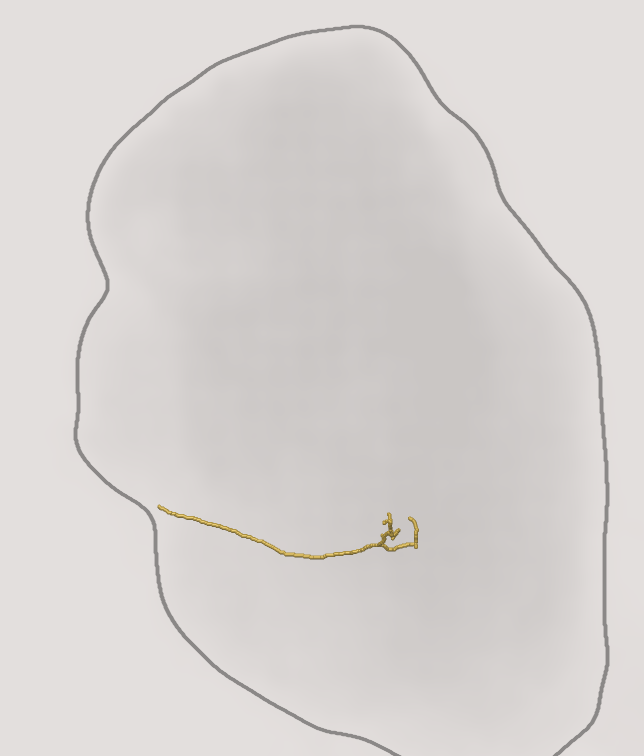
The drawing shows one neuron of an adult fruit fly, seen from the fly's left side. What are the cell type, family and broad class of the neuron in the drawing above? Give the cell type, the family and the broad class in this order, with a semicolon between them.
JO-ED2_a; class mechanosensory; sensory neuron entering the brain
